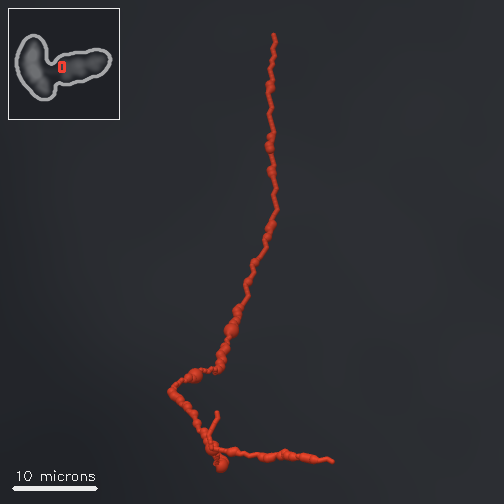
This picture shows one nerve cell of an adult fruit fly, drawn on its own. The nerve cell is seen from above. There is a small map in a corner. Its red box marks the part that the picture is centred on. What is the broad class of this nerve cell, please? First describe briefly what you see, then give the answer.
It is in the nerve cord and does not reach the brain. The drawing shows no cell body. From top to bottom in the picture it spans about 55 microns. This is a sensory neuron entering the nerve cord.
